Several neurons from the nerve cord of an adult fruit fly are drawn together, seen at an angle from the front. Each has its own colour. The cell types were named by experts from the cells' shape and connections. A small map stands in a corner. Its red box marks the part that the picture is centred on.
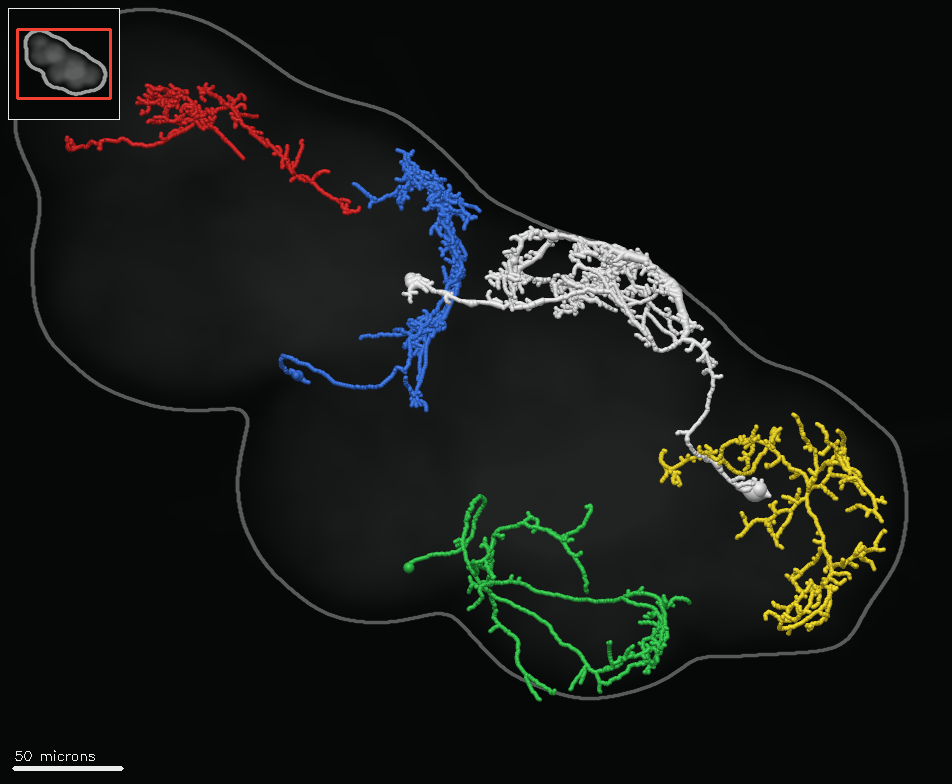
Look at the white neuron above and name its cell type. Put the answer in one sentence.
The cell type is IN03B001.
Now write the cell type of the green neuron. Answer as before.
The cell type is IN03A094.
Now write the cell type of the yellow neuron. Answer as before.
The cell type is IN03A087.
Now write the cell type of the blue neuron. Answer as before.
The cell type is IN10B023.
